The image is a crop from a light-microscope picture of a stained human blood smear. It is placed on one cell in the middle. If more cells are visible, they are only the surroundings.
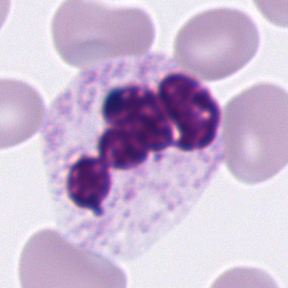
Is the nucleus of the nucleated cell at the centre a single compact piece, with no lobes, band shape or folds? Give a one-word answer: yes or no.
No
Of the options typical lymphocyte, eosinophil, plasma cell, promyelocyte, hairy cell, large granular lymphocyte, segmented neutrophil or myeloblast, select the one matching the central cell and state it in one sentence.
At the crop's centre, the cell is a segmented neutrophil.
